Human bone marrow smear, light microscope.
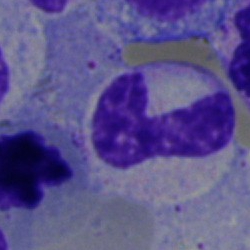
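Band neutrophil, centre of a stained human bone marrow smear, light microscope. Its outline is round and smooth. A deep notch cuts into the nucleus from its upper side, and no nucleoli are visible. The cytoplasm is a pale greyish-lilac.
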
